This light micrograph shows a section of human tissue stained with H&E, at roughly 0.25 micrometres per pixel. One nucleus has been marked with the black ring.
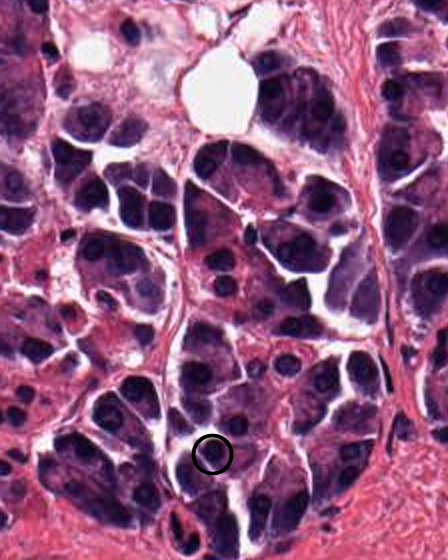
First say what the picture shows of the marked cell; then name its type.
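The nucleus is round and dark, stained fairly evenly throughout. The nucleus is about the same size as the nuclei of the neighbouring cells. The nucleus sits toward one edge of the cell, against a thin white cleft, with most of the cytoplasm lying to the other side. The cell lies within a tightly packed cluster of similar cells, and white clefts separate that cluster from its neighbours. This is a pancreatic acinar cell.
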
